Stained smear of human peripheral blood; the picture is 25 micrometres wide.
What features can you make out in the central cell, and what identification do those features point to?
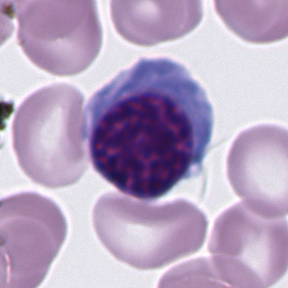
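See how coarse and clumped the chromatin is here, with darker blocks and paler reddish strands between them, and no nucleoli that I can see. The cytoplasm is broadest toward the upper right of the nucleus, and there aren't any vacuoles. It's a normoblast.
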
